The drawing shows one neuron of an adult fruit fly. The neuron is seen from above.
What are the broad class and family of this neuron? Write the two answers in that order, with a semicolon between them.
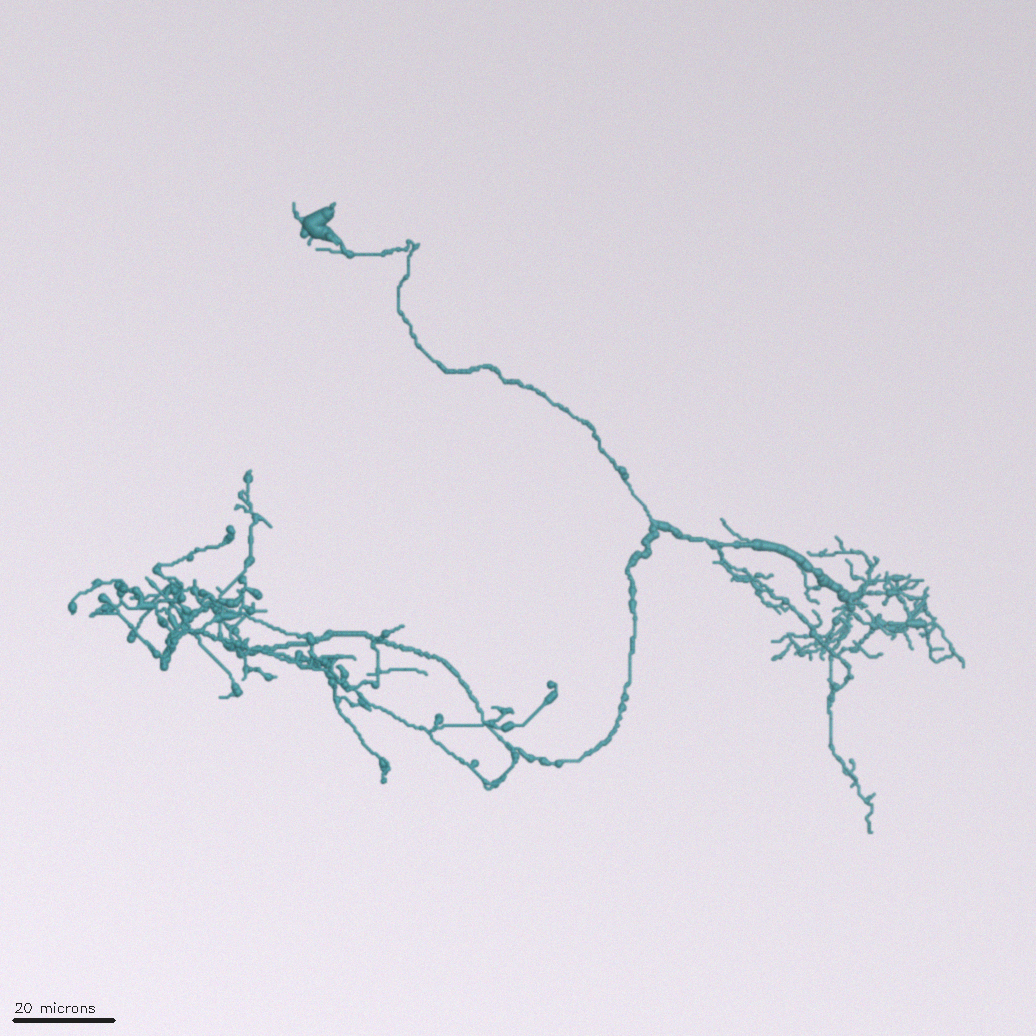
central-brain intrinsic neuron; hemilineage ALl1_ventral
